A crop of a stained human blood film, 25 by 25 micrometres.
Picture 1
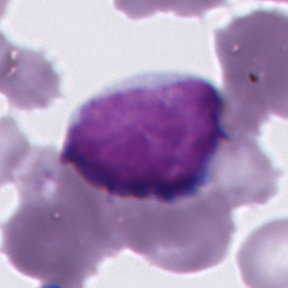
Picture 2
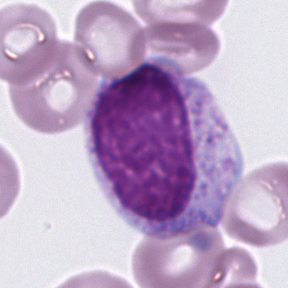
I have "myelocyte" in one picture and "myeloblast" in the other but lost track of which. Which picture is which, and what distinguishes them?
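So the first picture's the myeloblast and the second's the myelocyte. The quickest difference is granules: the myeloblast shows none in its cytoplasm, while the myelocyte has fine purple granules scattered all through it.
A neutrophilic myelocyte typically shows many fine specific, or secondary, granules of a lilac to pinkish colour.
Then there's how much cytoplasm you get: in the myeloblast the nucleus fills almost the whole cell, leaving just a thin pale rim, mostly along the upper edge.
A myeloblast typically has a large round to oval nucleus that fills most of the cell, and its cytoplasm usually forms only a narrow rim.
The myelocyte, about 16 by 13 micrometres, has a nucleus of about 15 by 9 micrometres taking up about 60% of its area, and that nucleus sits toward the left, with most of the pale blue-grey cytoplasm off to its right. A couple of smaller things: the lower edge of the myeloblast's nucleus stains a darker blue-purple than its centre, and a small pointed projection sticks out from the cell's right edge. In the myelocyte, no vacuoles show, and red cells touch it at its top and bottom edges.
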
